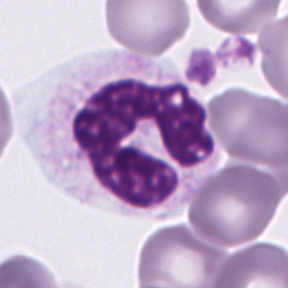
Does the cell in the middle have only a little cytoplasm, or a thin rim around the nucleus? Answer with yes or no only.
No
